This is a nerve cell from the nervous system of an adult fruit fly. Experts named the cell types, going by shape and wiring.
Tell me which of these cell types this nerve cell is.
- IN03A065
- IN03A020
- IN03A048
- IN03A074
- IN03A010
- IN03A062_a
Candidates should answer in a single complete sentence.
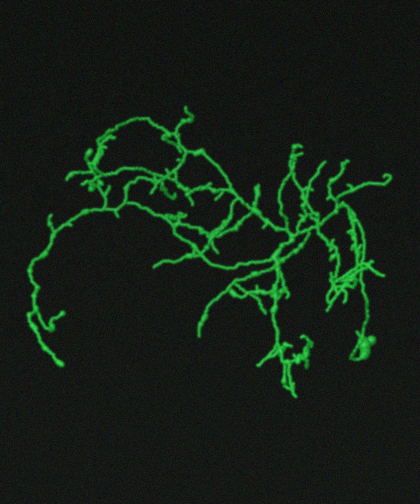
The cell type to which this nerve cell belongs is IN03A065.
